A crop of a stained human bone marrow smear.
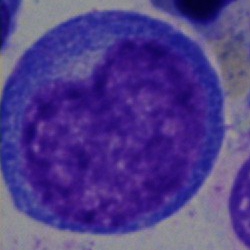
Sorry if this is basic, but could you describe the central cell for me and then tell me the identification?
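Here the cell outline is round and smooth, and the nucleus fills most of it. A notch cuts into the upper edge of the nucleus, with a paler patch of cytoplasm lying beside it. This is a promyelocyte.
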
